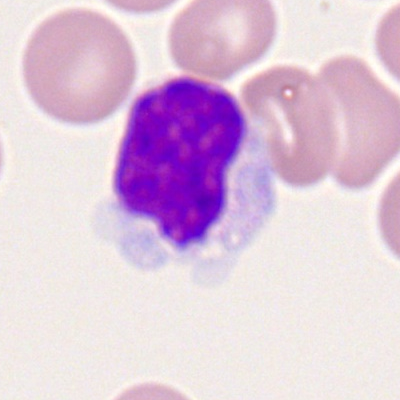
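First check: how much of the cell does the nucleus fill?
Most of the cell.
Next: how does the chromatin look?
Dark purple and clumped, with small paler patches.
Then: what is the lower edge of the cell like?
Ragged, with small irregular projections; no granules are seen in the cytoplasm either.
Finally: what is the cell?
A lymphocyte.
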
